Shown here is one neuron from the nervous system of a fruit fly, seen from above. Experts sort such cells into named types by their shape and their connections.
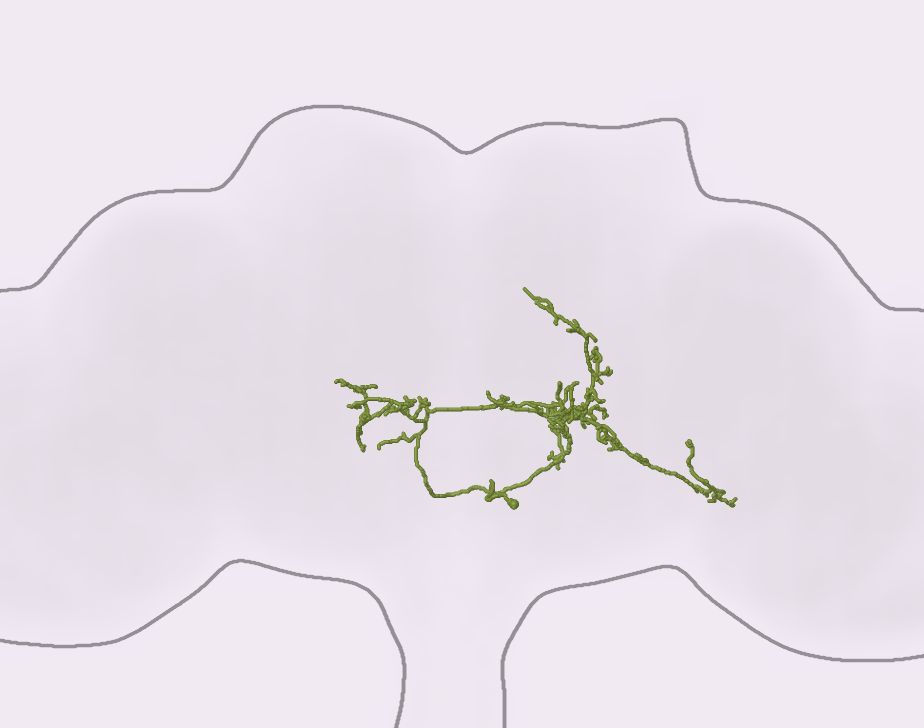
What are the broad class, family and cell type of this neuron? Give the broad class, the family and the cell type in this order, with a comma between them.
central-brain intrinsic neuron, hemilineage DM1_dorsal, SMP491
